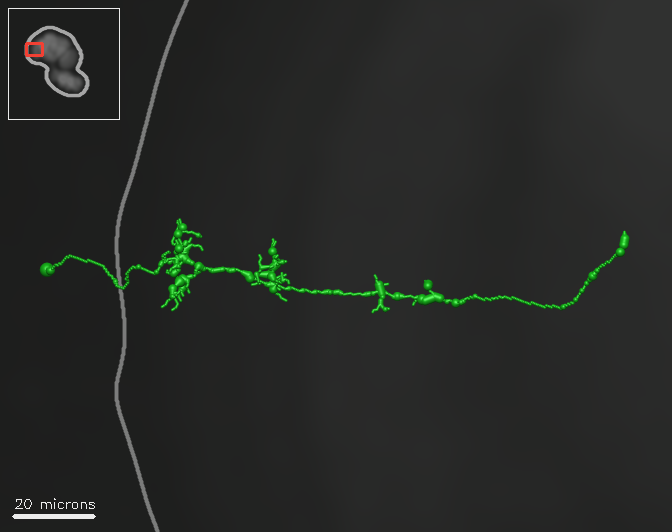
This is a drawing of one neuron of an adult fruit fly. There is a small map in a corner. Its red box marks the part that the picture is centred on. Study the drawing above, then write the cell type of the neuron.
Tm3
